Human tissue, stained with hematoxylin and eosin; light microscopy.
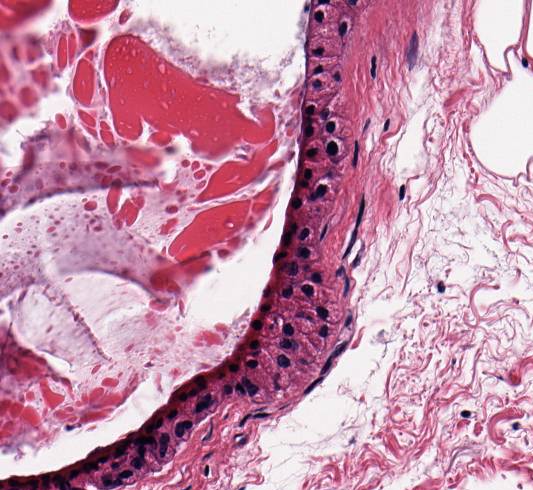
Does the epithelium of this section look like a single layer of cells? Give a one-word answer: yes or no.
No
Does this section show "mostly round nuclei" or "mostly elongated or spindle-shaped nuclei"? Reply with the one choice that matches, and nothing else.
Mostly round nuclei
